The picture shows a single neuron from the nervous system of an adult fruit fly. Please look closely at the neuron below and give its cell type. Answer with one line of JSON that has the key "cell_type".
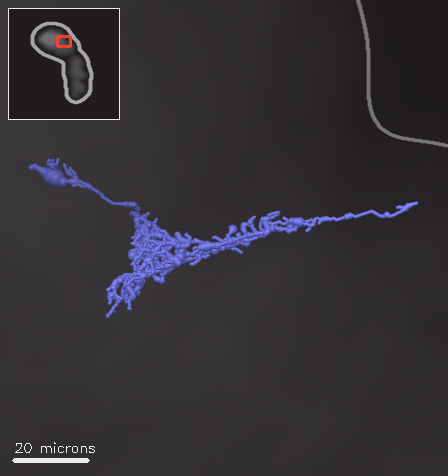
{"cell_type": "aMe6b"}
